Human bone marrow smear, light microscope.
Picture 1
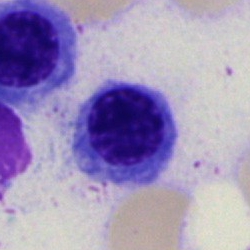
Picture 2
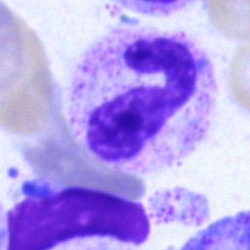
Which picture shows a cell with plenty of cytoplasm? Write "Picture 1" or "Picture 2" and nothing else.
Picture 2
